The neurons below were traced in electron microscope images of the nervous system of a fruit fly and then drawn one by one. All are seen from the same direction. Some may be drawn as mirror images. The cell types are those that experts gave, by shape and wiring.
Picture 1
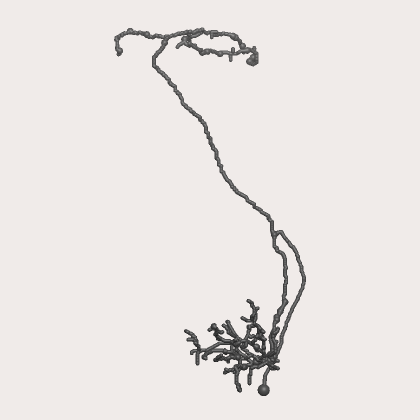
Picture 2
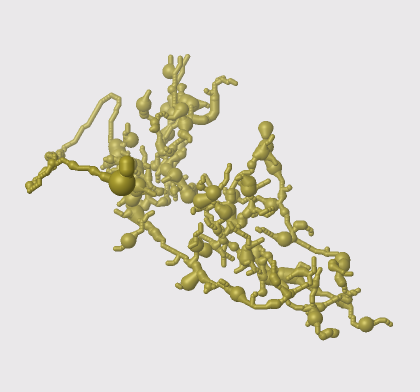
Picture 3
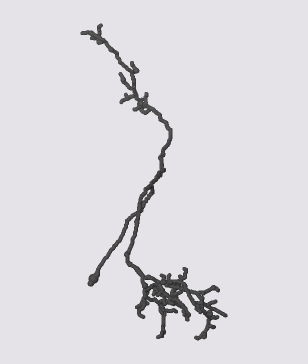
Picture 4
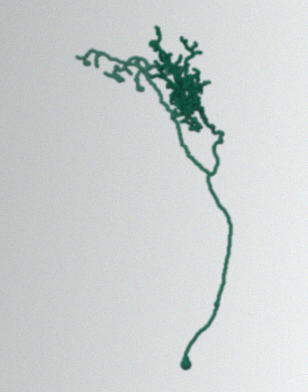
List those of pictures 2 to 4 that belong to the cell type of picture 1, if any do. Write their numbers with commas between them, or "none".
3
